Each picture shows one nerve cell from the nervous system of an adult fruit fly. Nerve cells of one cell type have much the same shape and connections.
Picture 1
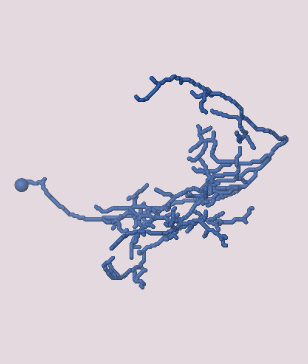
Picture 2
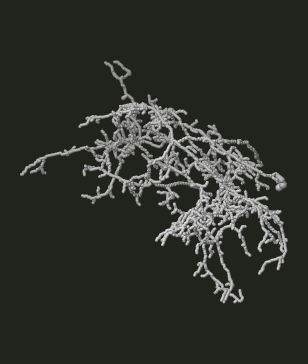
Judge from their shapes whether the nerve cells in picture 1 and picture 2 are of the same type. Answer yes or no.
no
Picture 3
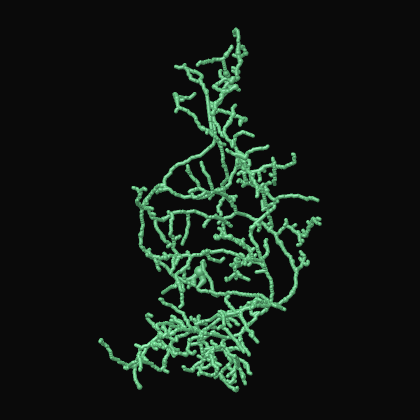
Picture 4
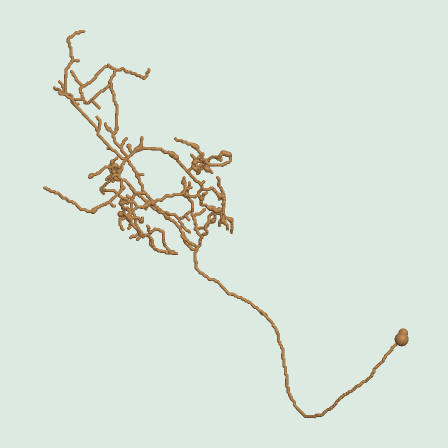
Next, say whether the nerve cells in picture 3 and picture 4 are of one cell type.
no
